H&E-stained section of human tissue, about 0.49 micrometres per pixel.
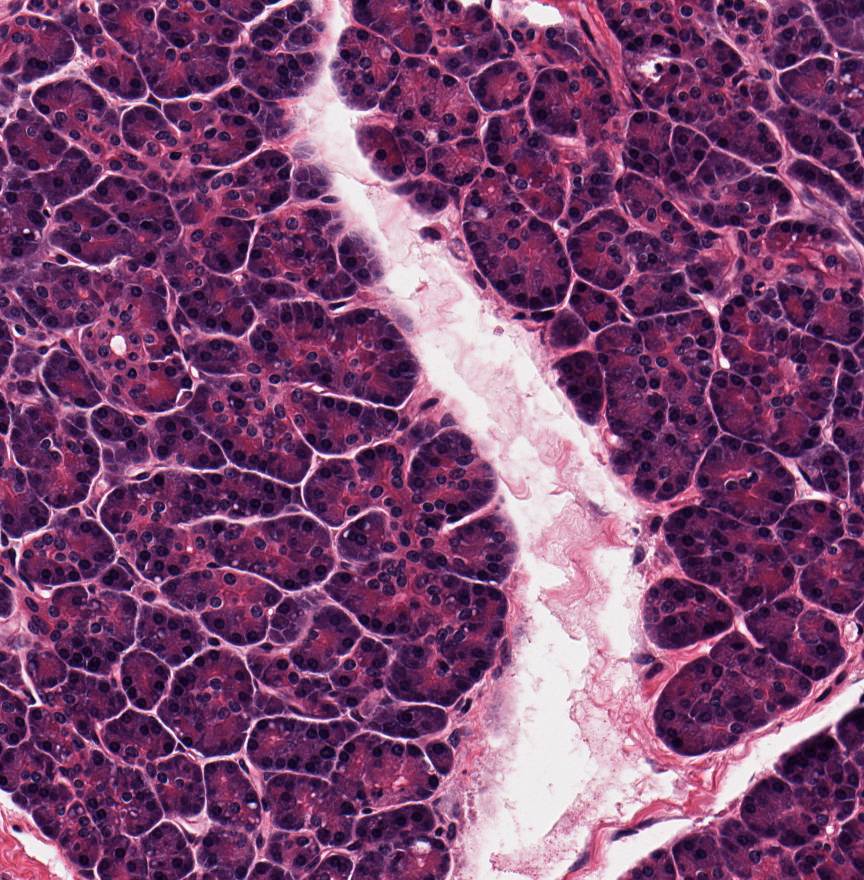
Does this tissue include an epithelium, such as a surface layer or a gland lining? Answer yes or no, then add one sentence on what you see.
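Yes. The acinar cells have round dark nuclei that sit toward the base of each cell, at the outer edge of the acinus.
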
